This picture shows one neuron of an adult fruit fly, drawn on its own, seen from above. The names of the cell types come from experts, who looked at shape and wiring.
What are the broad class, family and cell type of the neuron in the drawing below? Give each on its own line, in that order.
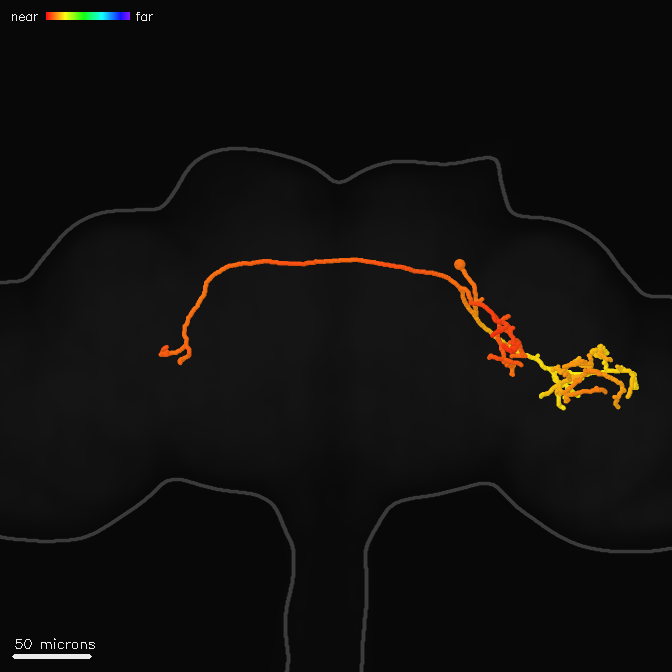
central-brain intrinsic neuron
hemilineage LHd1
CB3608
